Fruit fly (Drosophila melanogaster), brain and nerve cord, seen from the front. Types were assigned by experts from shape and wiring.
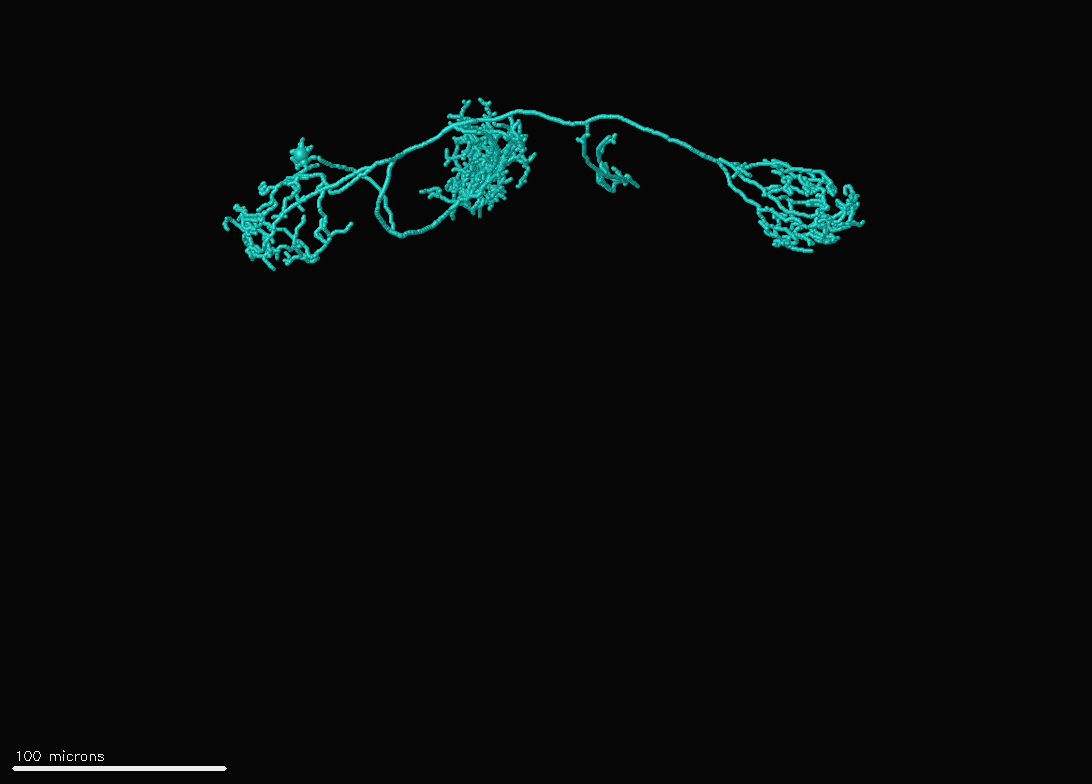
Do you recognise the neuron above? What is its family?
PAL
